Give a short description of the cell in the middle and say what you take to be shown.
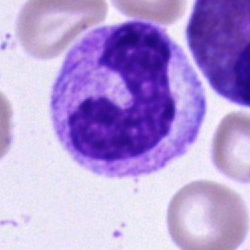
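First, the outline: round and smooth. Next, the nucleus: deeply indented into a folded, horseshoe-like shape, the indentation opening toward the left. Last, at the top right corner, a large, dark-staining cell is cut off. Name: band neutrophil.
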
